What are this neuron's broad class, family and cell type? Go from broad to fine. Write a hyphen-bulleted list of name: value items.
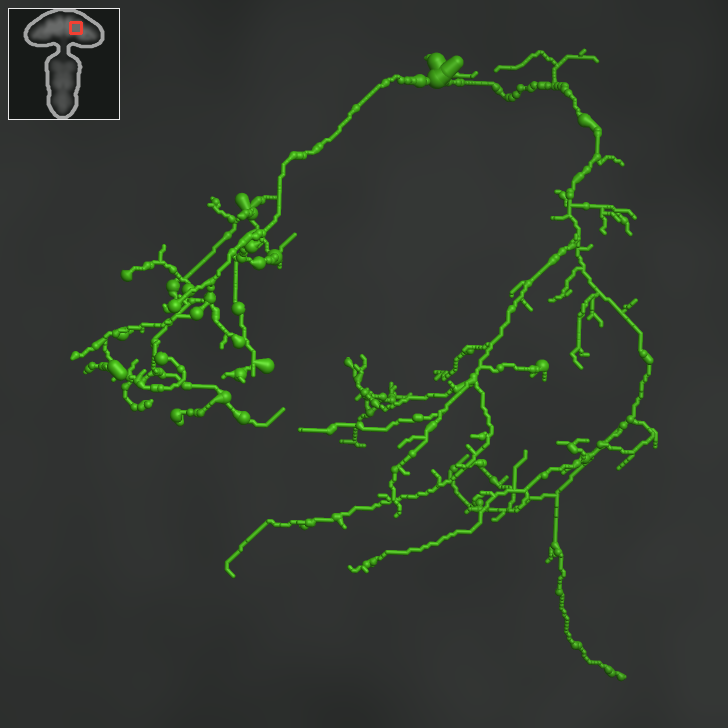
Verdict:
- broad class: central-brain intrinsic neuron
- family: hemilineage SLPad1_anterior
- cell type: SLP164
